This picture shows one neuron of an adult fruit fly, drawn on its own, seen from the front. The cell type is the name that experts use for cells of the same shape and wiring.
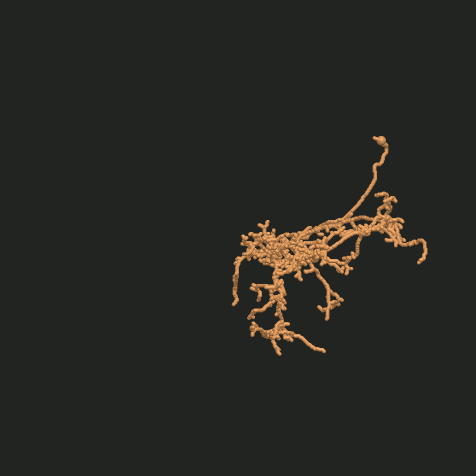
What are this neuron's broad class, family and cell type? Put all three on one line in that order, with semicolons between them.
nerve-cord intrinsic neuron; hemilineage 11A; IN11A007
